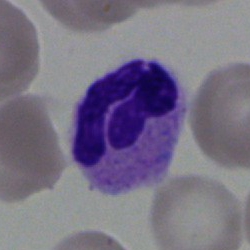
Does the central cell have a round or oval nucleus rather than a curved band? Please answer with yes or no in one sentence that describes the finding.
No, a curved band without separate lobes, not a compact mass, makes up the nucleus.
